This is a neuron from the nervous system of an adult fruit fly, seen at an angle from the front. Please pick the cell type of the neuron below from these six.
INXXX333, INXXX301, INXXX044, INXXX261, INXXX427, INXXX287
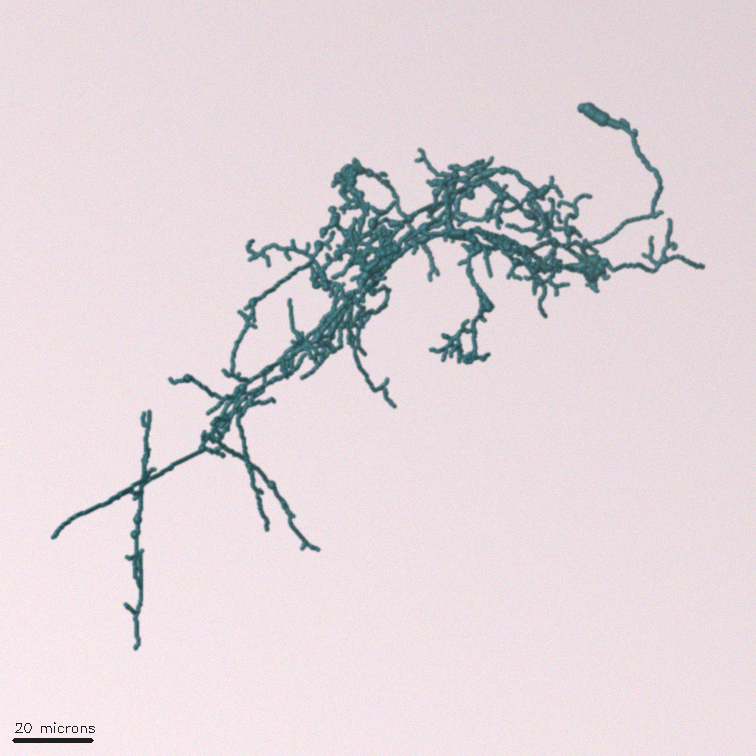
INXXX261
